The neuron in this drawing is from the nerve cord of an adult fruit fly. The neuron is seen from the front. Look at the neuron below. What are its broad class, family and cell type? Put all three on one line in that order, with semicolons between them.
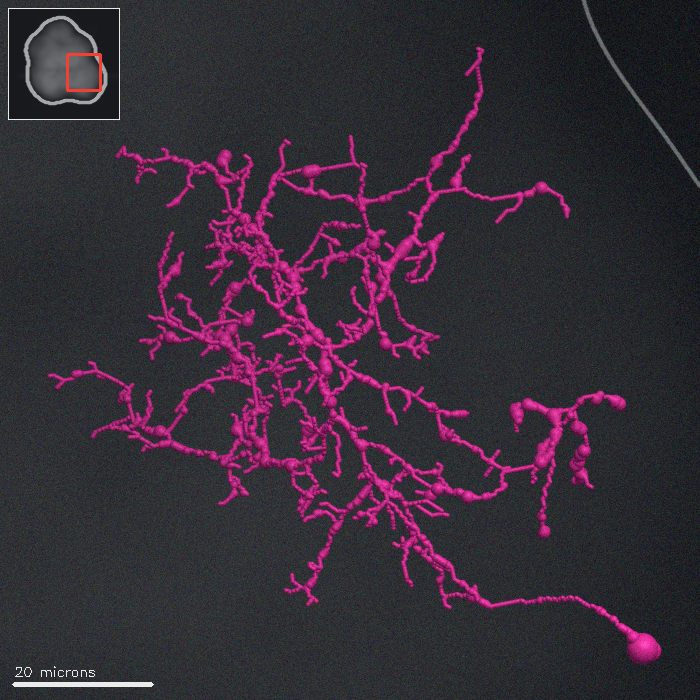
nerve-cord intrinsic neuron; hemilineage 16B; IN16B083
